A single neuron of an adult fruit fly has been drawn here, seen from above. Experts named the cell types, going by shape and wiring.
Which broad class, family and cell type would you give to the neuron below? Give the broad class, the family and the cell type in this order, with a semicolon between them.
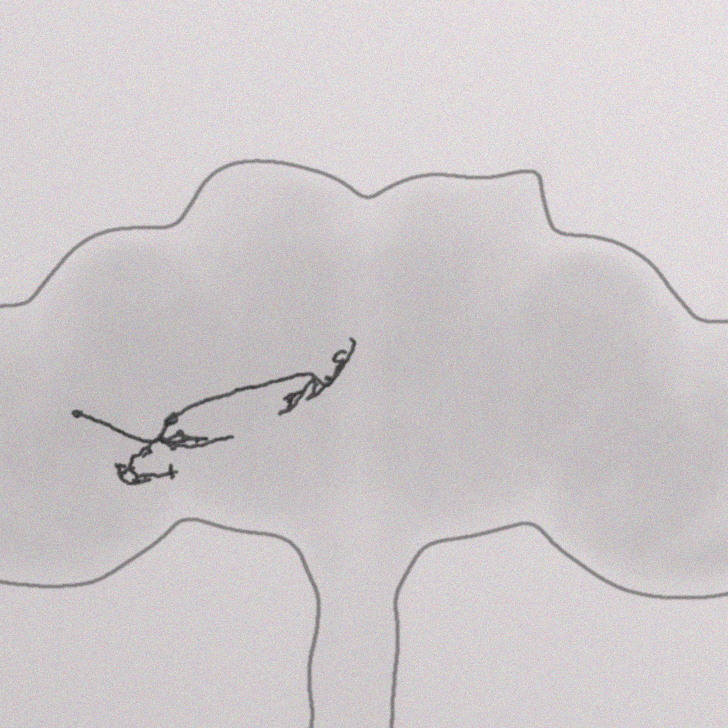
central-brain intrinsic neuron; hemilineage SLPpl1; SMP229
